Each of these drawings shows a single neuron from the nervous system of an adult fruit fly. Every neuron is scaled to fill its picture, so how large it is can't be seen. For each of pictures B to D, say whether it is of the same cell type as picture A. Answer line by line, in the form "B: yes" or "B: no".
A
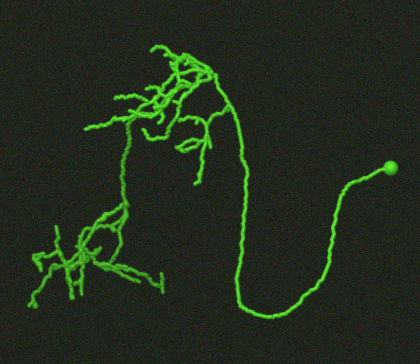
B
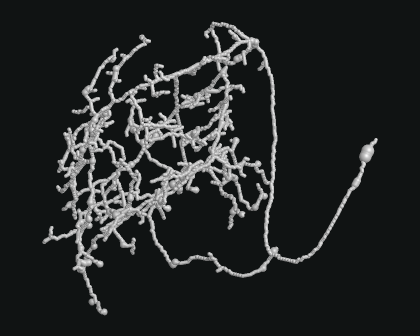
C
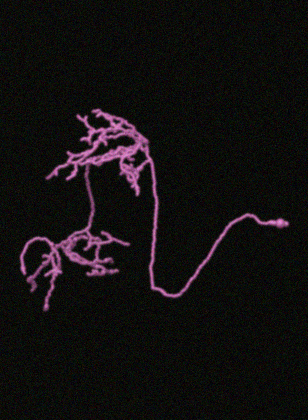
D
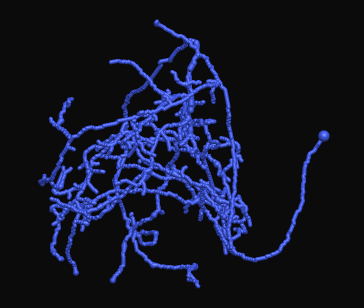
B: no
C: yes
D: no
